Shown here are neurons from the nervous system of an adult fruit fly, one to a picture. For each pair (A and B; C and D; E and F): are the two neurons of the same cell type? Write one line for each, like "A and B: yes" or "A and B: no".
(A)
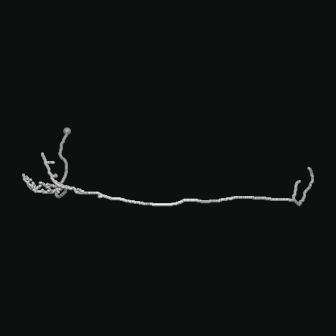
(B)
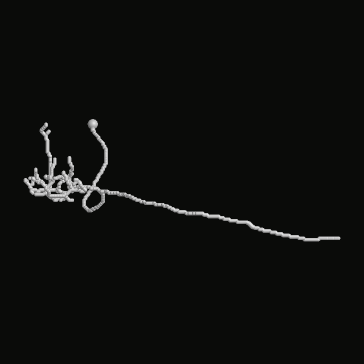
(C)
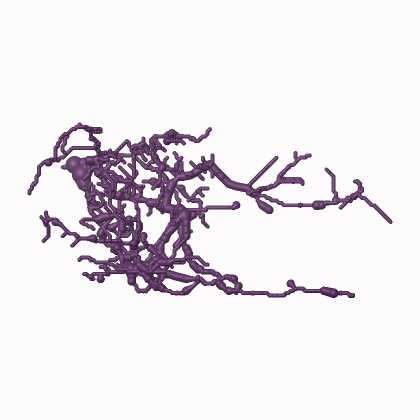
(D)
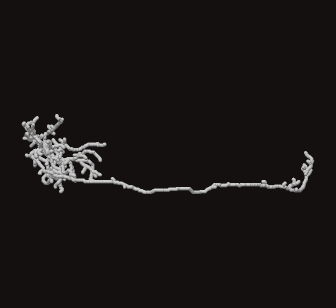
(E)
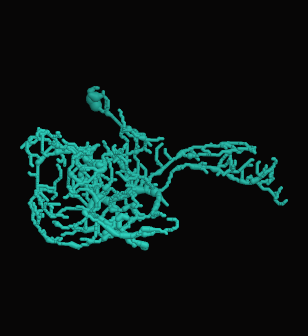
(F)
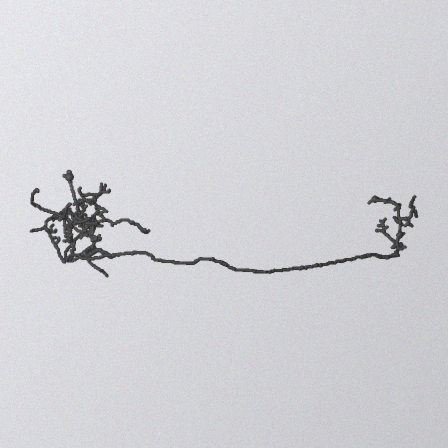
A and B: yes
C and D: no
E and F: no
